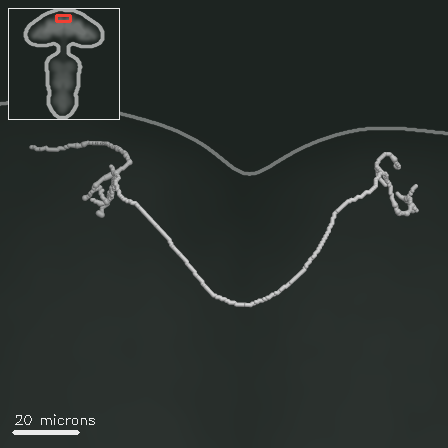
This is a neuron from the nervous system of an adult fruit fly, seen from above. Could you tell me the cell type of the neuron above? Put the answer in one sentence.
The cell type is ORN_DC2.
